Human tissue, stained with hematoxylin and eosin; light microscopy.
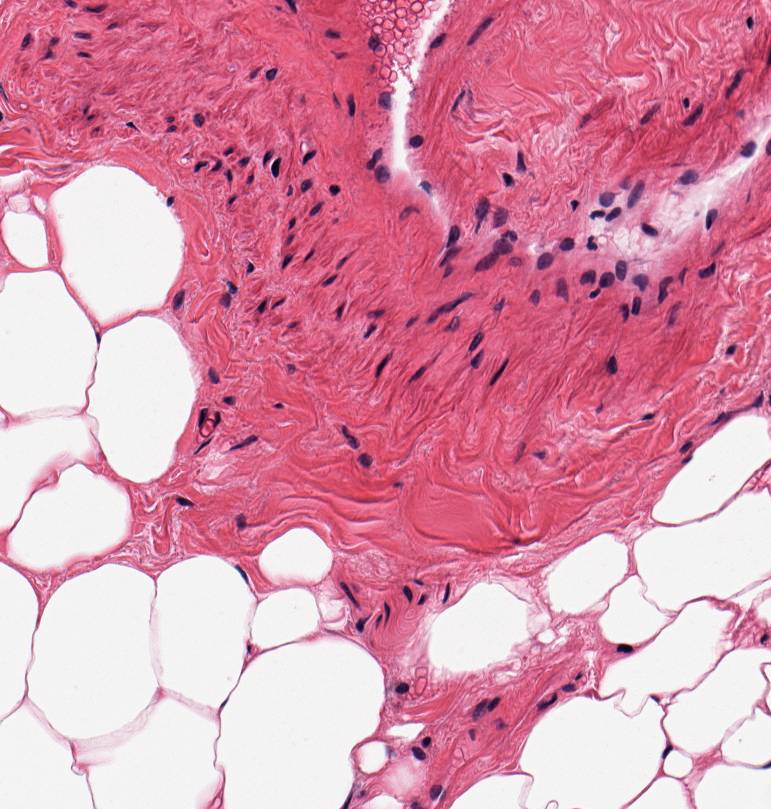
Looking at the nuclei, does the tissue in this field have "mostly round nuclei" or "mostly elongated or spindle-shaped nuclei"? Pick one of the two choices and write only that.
Mostly elongated or spindle-shaped nuclei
